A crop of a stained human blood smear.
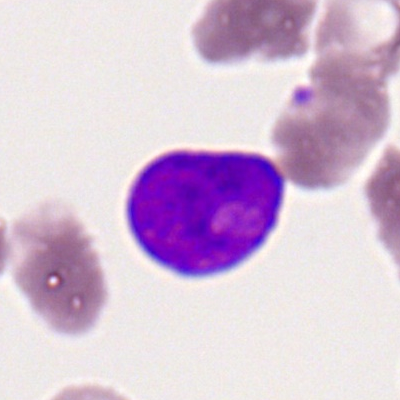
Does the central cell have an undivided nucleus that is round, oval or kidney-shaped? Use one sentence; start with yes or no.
Yes, this cell has an undivided, compact nucleus that is round, oval or kidney-shaped.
